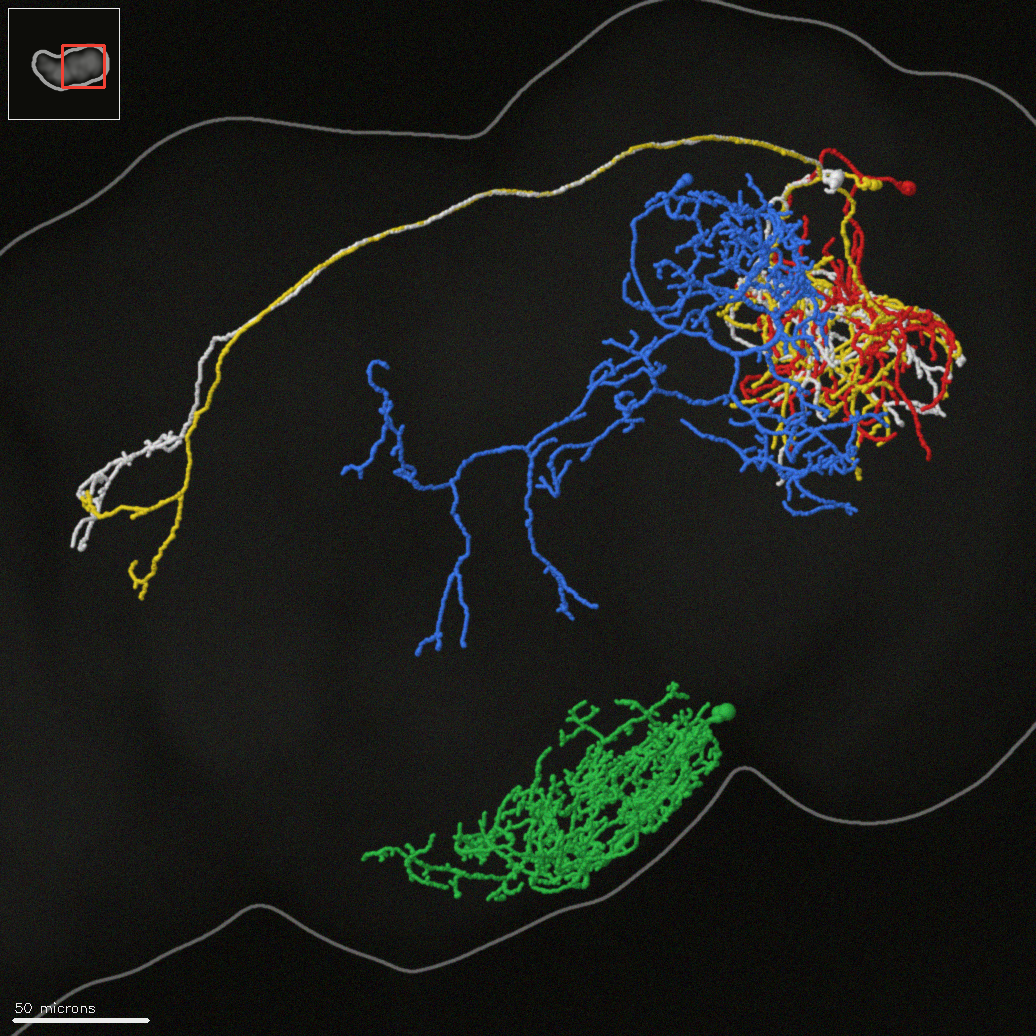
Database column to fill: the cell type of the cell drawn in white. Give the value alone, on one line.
PVLP007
